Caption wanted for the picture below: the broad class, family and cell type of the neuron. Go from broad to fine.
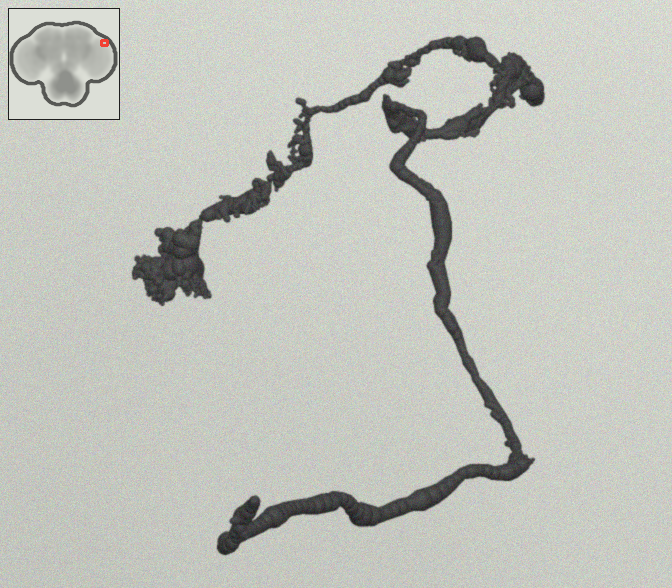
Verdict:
photoreceptor or other optic-lobe sensory neuron; class visual; R7p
